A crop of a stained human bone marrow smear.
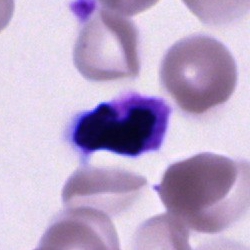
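Segmented neutrophil in a stained bone marrow smear: look first at its outline, which is irregular and angular rather than round. Notice how the nucleus fills most of the cell, its chromatin so dark and dense that little internal detail shows. The visible cytoplasm lies mainly along the upper right edge.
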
